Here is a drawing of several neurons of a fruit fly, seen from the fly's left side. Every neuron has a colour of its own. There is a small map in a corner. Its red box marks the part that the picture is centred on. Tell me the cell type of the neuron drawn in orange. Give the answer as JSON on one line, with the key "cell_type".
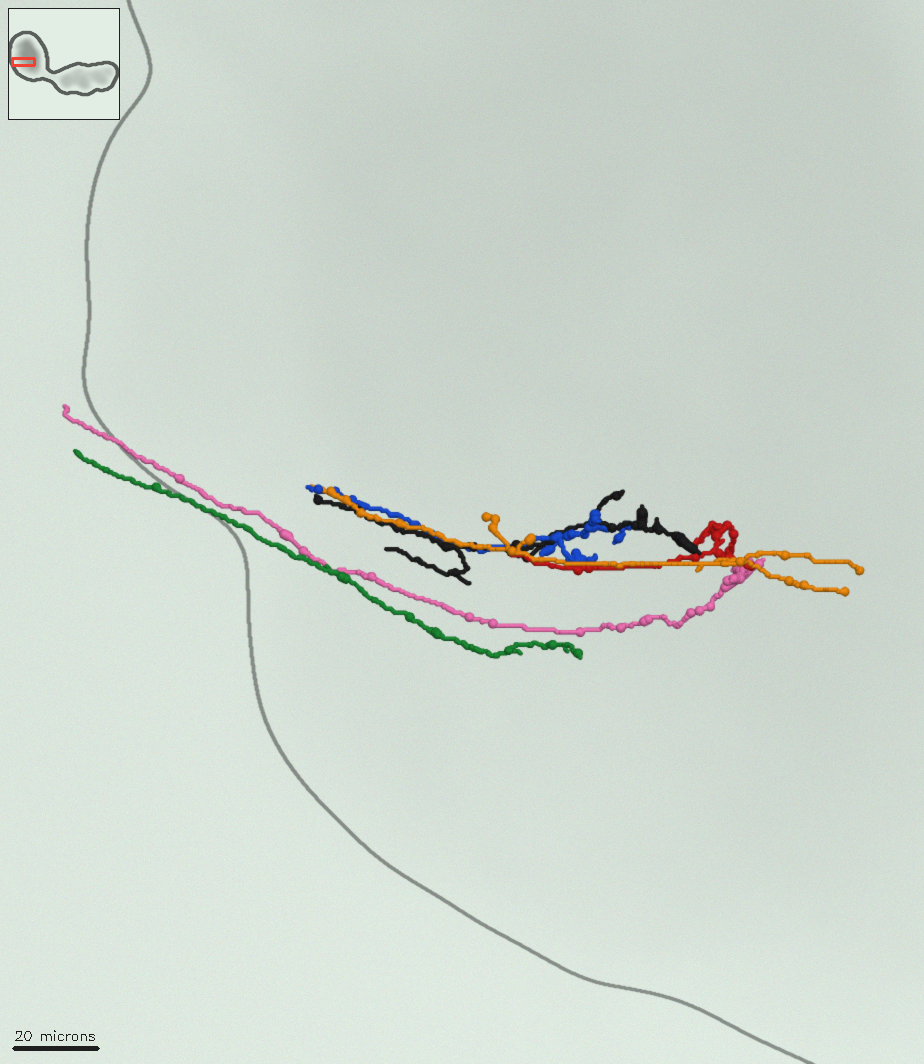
{"cell_type": "JO-DP"}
